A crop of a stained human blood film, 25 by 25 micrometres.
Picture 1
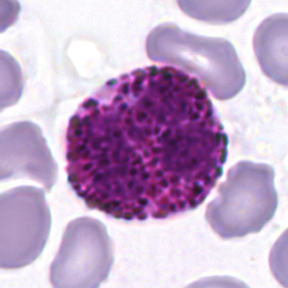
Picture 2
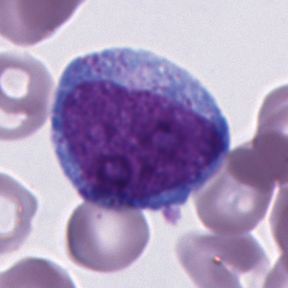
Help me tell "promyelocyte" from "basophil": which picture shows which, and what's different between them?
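Picture 1 shows a basophil; picture 2 shows a promyelocyte. In picture 1 the cell is packed with many granules, dark purple to almost black, which reach right out to the edge of the cell. These granules lie over the nucleus, so its outline cannot be made out. In picture 2 the nucleus measures about 15 by 11 micrometres and fills about 70% of the cell's area, with chromatin that is finely granular rather than coarsely clumped. Pale rounded nucleolar areas can be seen within this nucleus.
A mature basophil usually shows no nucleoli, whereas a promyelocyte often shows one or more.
The cytoplasm of the promyelocyte is stained blue and forms its widest band along the top of the cell.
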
